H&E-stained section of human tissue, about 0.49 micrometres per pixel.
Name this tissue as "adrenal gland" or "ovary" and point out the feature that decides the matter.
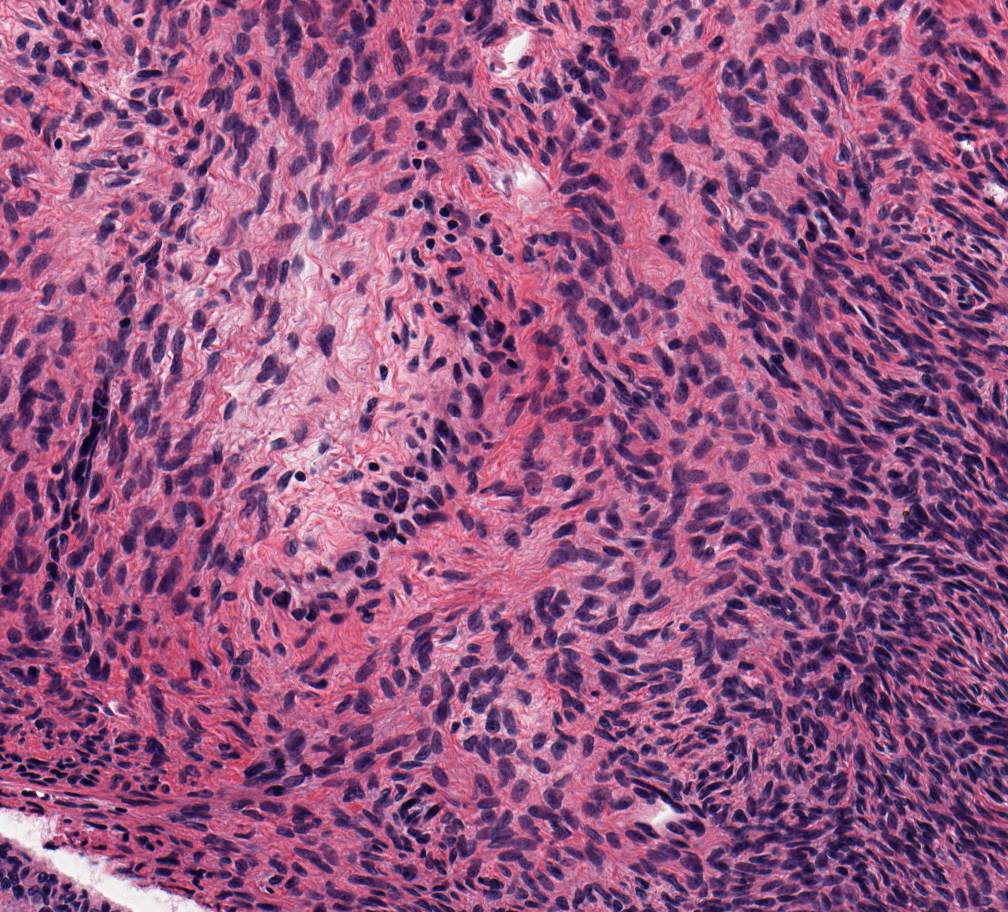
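Ovary. Field: a sheet of spindle cells in short, intersecting fascicles.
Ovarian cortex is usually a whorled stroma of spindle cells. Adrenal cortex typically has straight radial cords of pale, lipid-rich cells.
The spindle-cell sheet seen here agrees with the ovarian pattern. Packing is densest along the right and lower edges. Nuclei dark, elongated to oval, some wavy or tapered. Cell borders indistinct; scant pale cytoplasm merges into the surrounding stroma.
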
